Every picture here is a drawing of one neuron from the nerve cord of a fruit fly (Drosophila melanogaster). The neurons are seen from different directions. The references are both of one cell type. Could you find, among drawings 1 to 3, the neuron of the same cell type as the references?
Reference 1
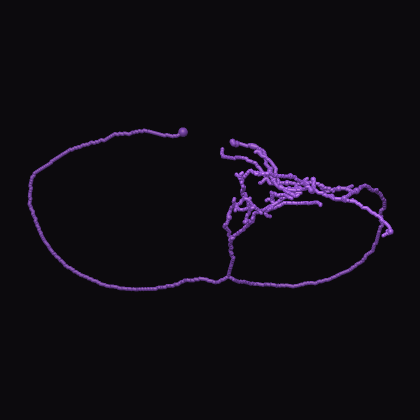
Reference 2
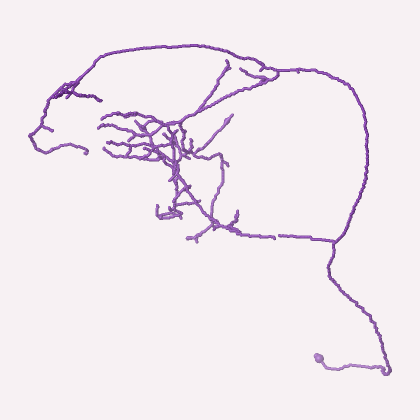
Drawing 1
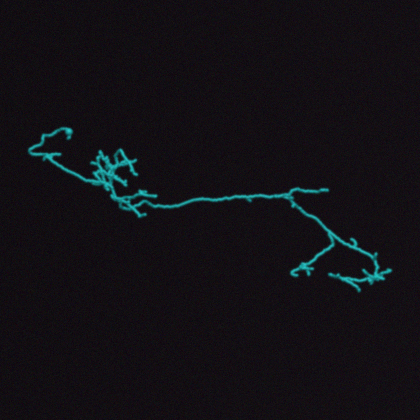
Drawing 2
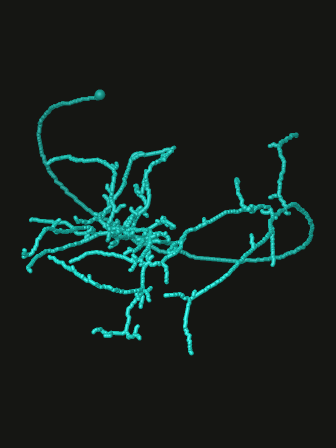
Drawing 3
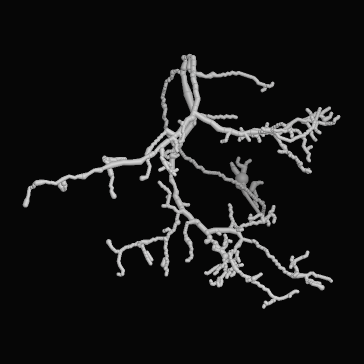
Drawing 2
